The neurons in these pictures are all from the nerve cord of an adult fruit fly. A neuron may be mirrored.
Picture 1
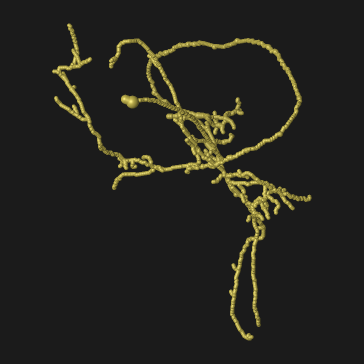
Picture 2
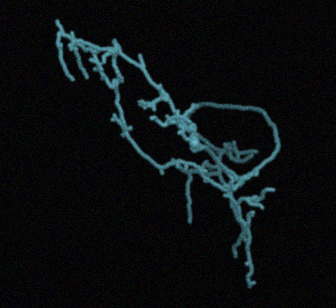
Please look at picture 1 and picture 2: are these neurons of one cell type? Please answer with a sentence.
They are of the same cell type.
